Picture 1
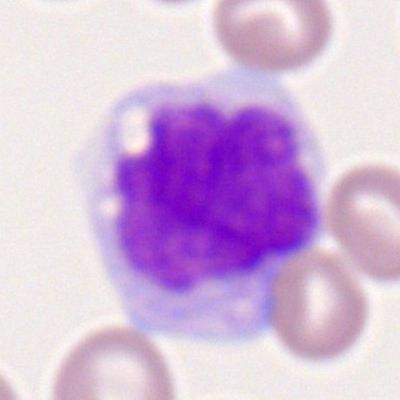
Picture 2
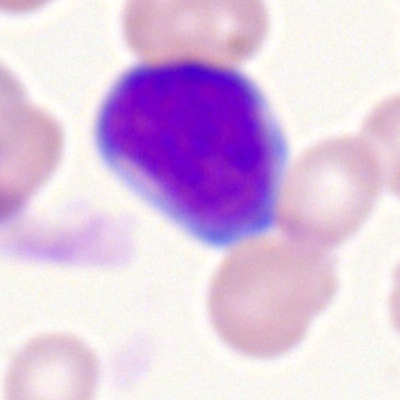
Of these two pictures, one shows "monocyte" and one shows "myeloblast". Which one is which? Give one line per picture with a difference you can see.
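Picture 1 shows a monocyte: A few small clear vacuoles lie at the left side of the cell, near the nucleus.
Picture 2 shows a myeloblast: No vacuoles are seen in the cytoplasm.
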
